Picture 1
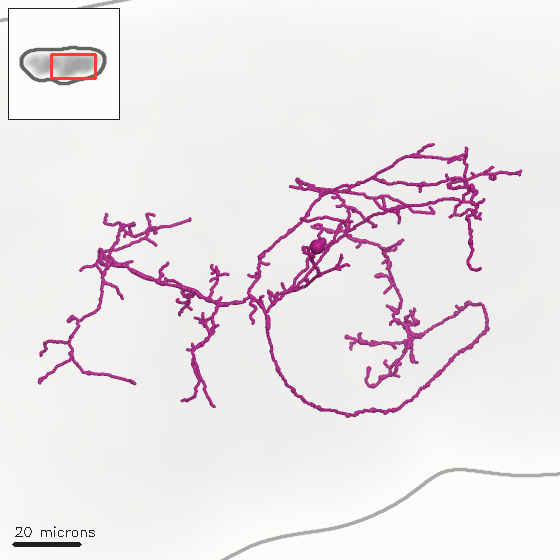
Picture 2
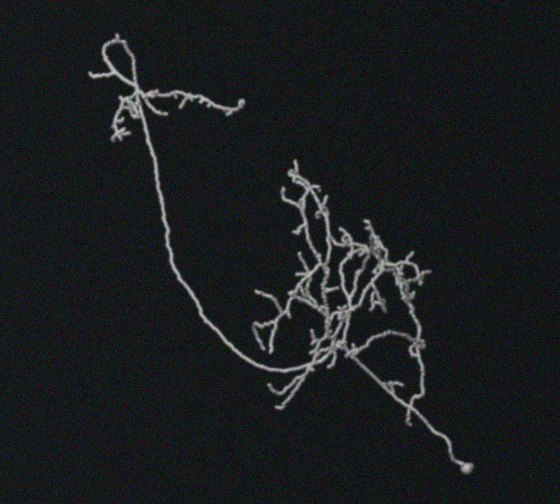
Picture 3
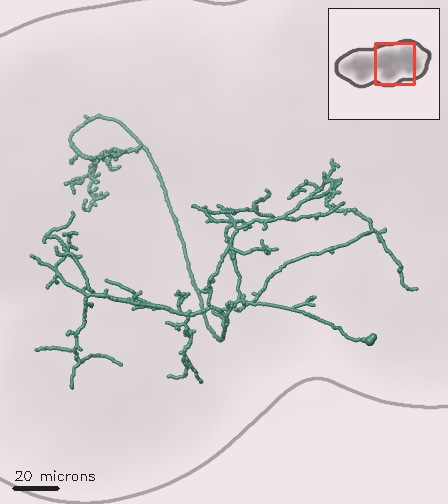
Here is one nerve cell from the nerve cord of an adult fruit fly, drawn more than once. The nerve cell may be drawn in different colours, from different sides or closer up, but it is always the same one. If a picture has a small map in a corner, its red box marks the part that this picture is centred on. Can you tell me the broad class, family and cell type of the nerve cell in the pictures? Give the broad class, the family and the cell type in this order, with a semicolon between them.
nerve-cord intrinsic neuron; hemilineage 01A; IN01A054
